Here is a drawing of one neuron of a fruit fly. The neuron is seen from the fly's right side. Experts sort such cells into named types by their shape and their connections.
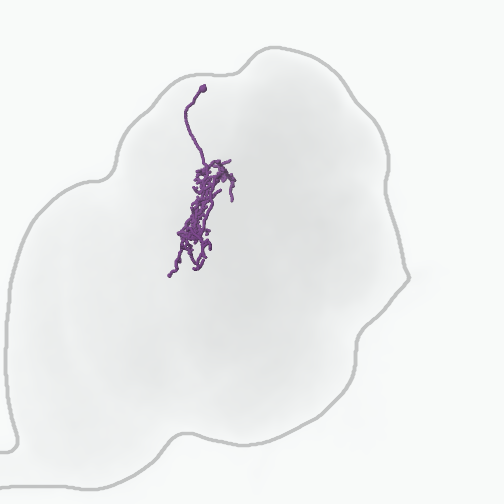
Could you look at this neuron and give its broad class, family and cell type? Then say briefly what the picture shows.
Its broad class is central-brain intrinsic neuron. The family is hemilineage CLp1. The cell type is CL169. The cell body can be seen at the top of the picture. As drawn here it is more than twice as tall as it is wide.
